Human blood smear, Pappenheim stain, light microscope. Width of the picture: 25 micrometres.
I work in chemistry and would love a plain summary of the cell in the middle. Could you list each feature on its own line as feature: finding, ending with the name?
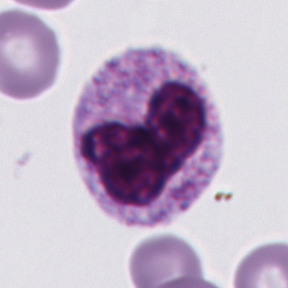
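Outline: a smooth oval
Size: about 16 by 13 micrometres
Chromatin: dark purple and clumped, with paler patches between the clumps
Cytoplasm: pale pinkish-lilac
Granules: fine, purplish, scattered densely through the whole cytoplasm
Name: segmented neutrophil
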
